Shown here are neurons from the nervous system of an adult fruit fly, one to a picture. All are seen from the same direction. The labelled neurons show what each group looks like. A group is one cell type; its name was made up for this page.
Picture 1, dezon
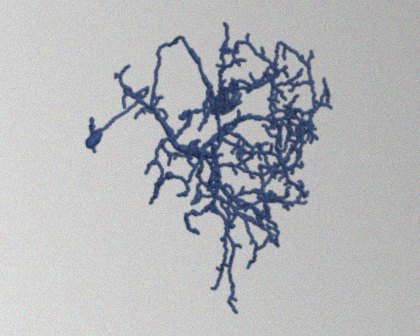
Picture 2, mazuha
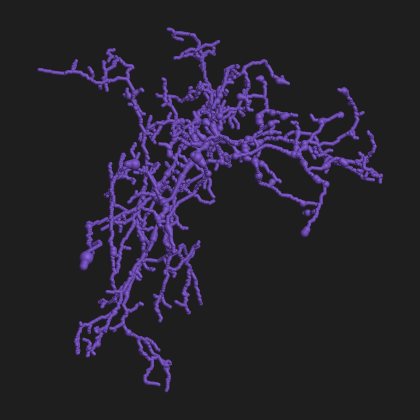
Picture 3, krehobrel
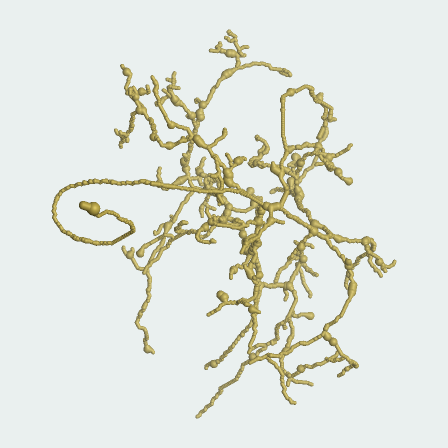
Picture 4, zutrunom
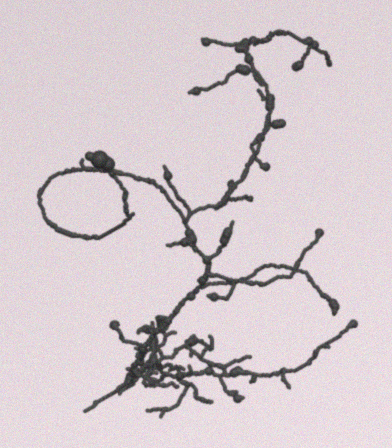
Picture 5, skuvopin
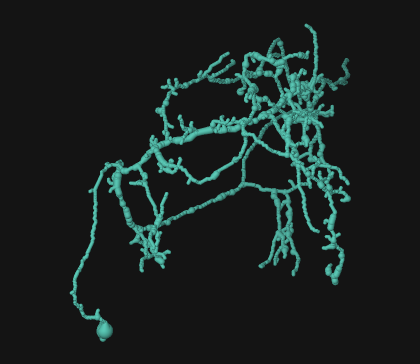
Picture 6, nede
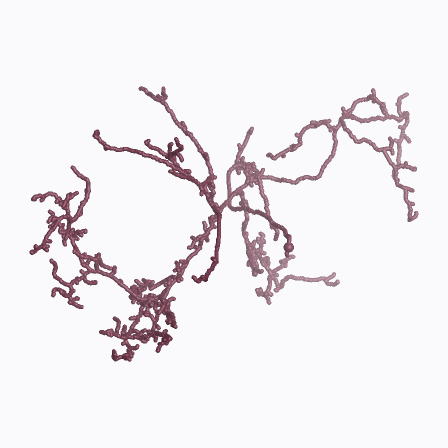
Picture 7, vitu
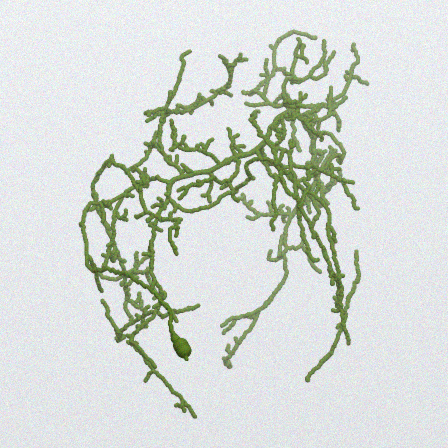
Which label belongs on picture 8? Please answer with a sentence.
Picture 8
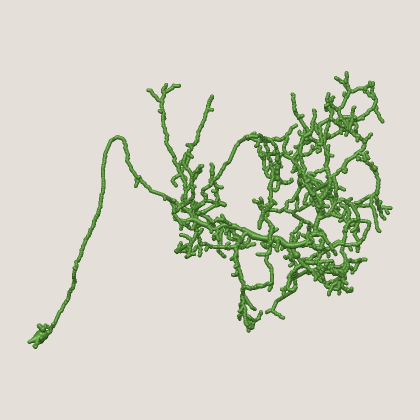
It belongs to dezon.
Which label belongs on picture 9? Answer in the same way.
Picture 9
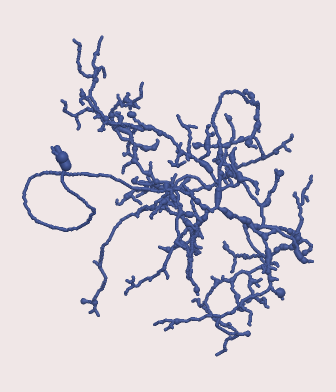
It belongs to krehobrel.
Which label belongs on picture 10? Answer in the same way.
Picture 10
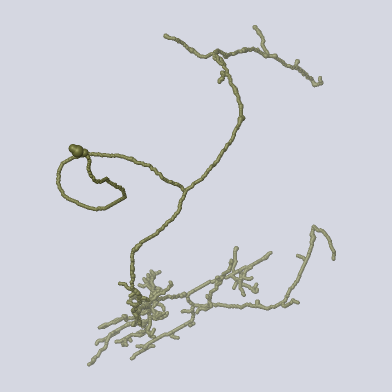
It belongs to zutrunom.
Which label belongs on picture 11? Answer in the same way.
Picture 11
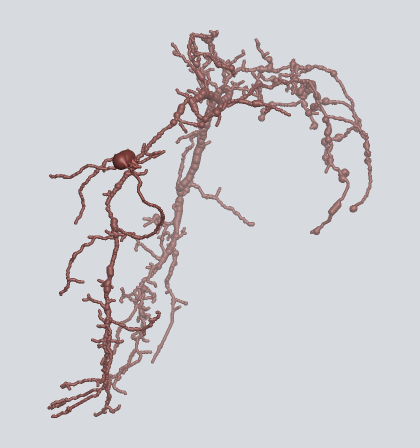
It belongs to vitu.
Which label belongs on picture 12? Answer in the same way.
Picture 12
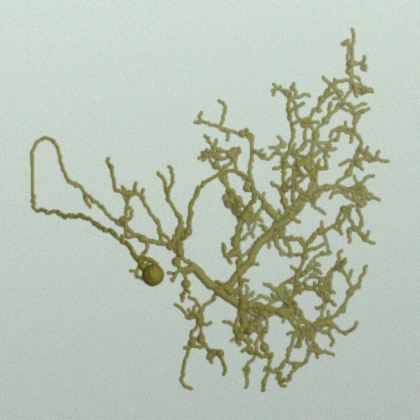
It belongs to dezon.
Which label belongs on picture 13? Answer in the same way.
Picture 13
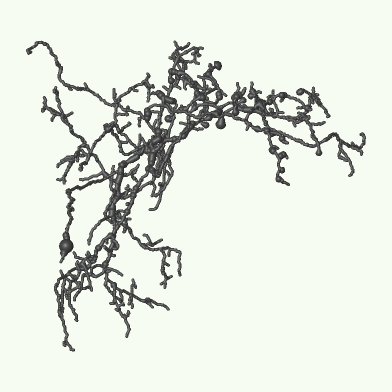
It belongs to mazuha.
